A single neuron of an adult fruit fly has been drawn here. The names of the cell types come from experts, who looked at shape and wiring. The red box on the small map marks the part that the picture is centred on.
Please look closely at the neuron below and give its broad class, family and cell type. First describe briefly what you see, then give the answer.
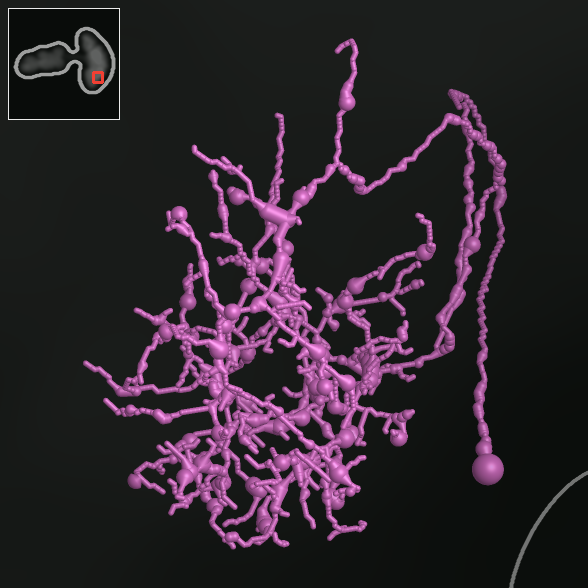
It lies in the brain. The cell body is at the lower right of the picture. Dozens of branch ends can be seen. It is a central-brain intrinsic neuron. The family is hemilineage LHl1. Its cell type is LHAV4a1_a.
